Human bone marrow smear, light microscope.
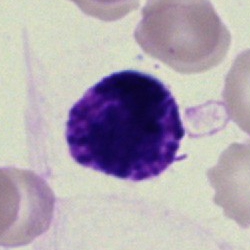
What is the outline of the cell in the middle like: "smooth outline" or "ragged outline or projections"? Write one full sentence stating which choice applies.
What bounds the cell is a rough outline.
